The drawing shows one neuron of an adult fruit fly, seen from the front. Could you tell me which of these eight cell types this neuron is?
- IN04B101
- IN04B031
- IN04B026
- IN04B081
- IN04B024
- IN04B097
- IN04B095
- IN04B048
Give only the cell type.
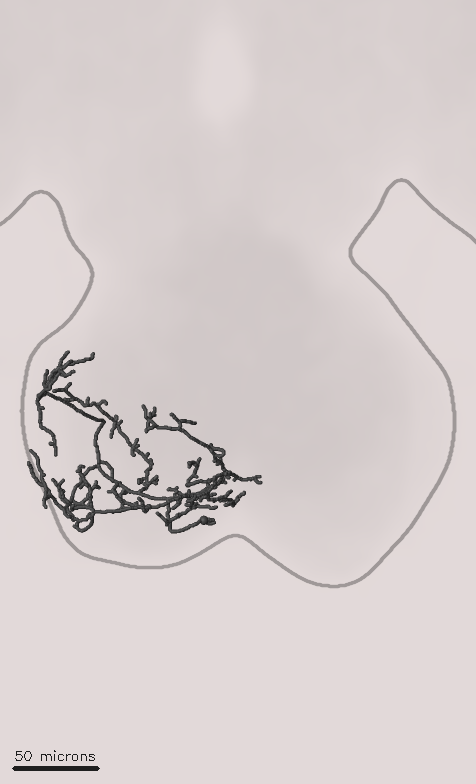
IN04B101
